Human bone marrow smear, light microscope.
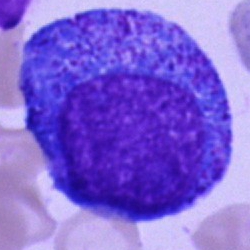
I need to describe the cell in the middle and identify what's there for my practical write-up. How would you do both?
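Above the nucleus, the cytoplasm spreads as a wide crescent stained deep blue. Small dark purple granules lie scattered through it. The chromatin appears finely stippled rather than clumped into dark blocks. This cell is a promyelocyte.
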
